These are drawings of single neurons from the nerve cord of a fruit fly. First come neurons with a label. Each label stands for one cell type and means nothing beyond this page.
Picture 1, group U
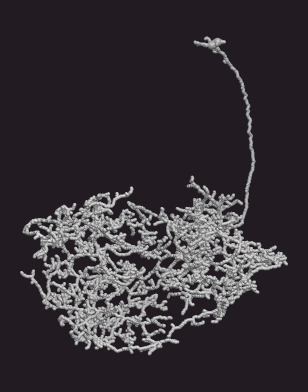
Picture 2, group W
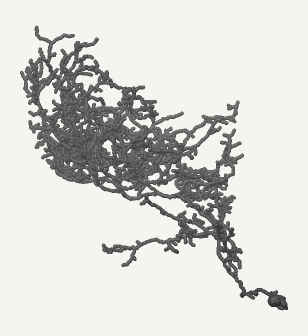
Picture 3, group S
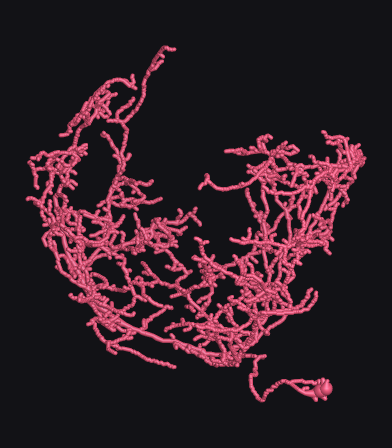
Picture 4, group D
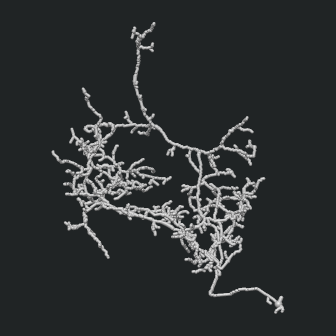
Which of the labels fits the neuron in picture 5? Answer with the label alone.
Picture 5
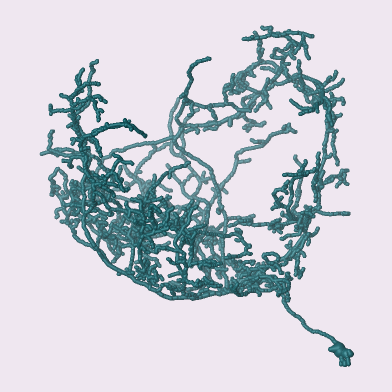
group S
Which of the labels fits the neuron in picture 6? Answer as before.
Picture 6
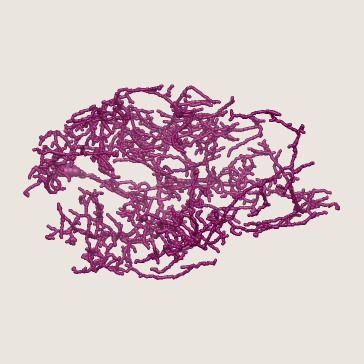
group S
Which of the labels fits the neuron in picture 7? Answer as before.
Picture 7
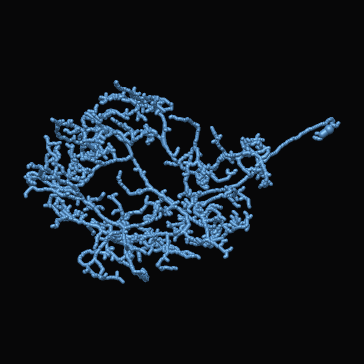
group D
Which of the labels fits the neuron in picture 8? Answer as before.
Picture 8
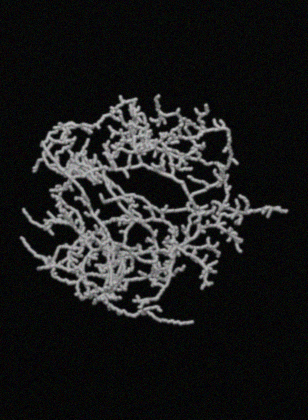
group D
